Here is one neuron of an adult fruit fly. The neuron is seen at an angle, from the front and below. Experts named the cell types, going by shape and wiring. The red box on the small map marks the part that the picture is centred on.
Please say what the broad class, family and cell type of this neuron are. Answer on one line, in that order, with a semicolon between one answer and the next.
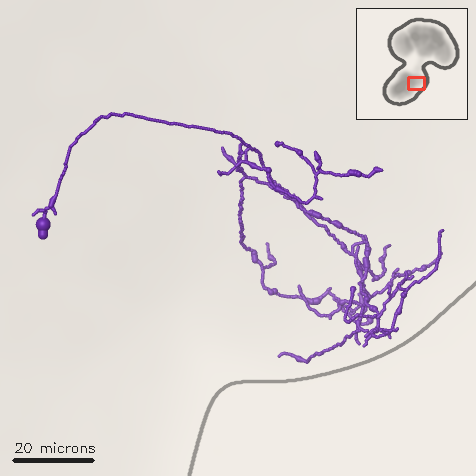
nerve-cord intrinsic neuron; hemilineage 14A; IN14A090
